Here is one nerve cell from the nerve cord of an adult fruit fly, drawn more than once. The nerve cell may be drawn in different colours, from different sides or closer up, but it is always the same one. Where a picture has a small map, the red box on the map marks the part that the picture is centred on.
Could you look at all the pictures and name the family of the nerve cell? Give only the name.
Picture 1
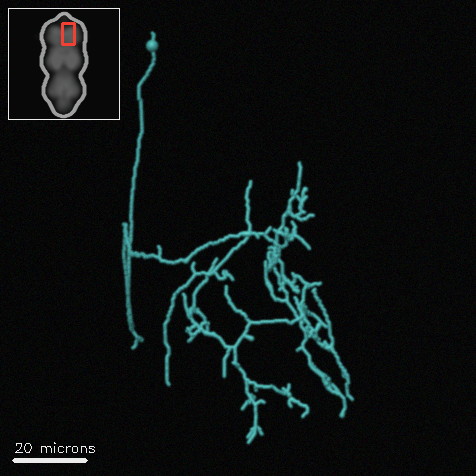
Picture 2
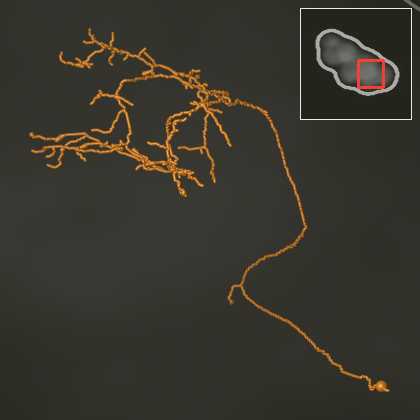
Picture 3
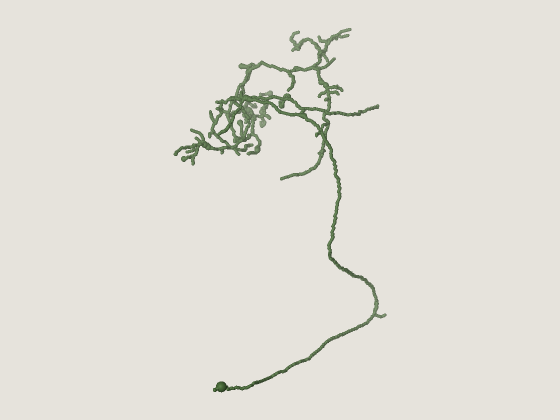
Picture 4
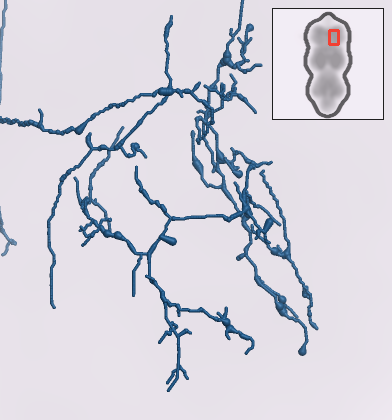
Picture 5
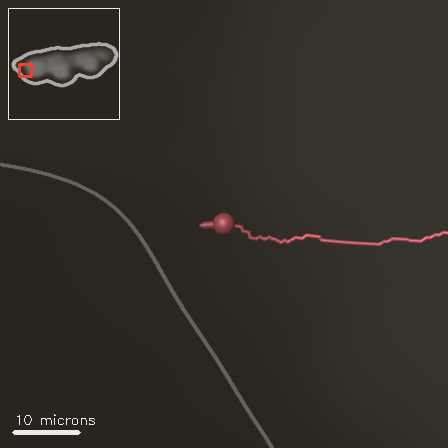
hemilineage 02A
